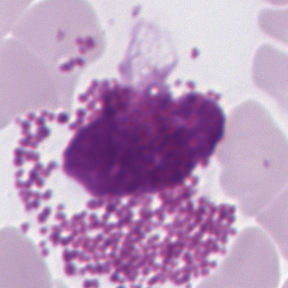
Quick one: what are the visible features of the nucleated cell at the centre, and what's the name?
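I see a single broad nucleus that bulges irregularly, with a pale lilac, net-like strand running upward from its top. Granules crowd most densely below it, and between them the background is pale, with no blue cytoplasm showing. So: an eosinophil.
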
